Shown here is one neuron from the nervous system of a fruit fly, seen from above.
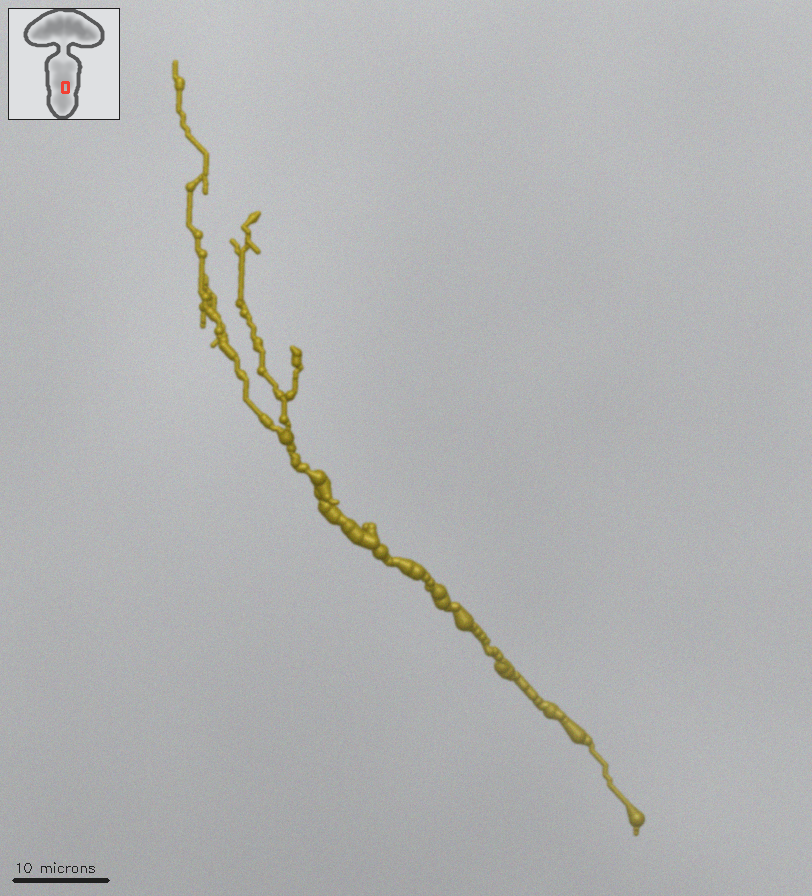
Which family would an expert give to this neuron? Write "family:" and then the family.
family: class mechanosensory tactile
